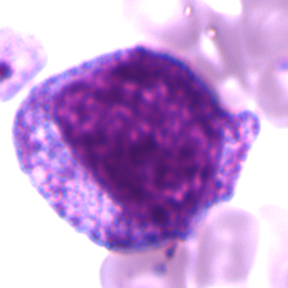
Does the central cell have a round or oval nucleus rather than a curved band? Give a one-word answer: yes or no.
Yes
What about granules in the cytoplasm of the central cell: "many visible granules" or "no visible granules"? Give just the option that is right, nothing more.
Many visible granules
